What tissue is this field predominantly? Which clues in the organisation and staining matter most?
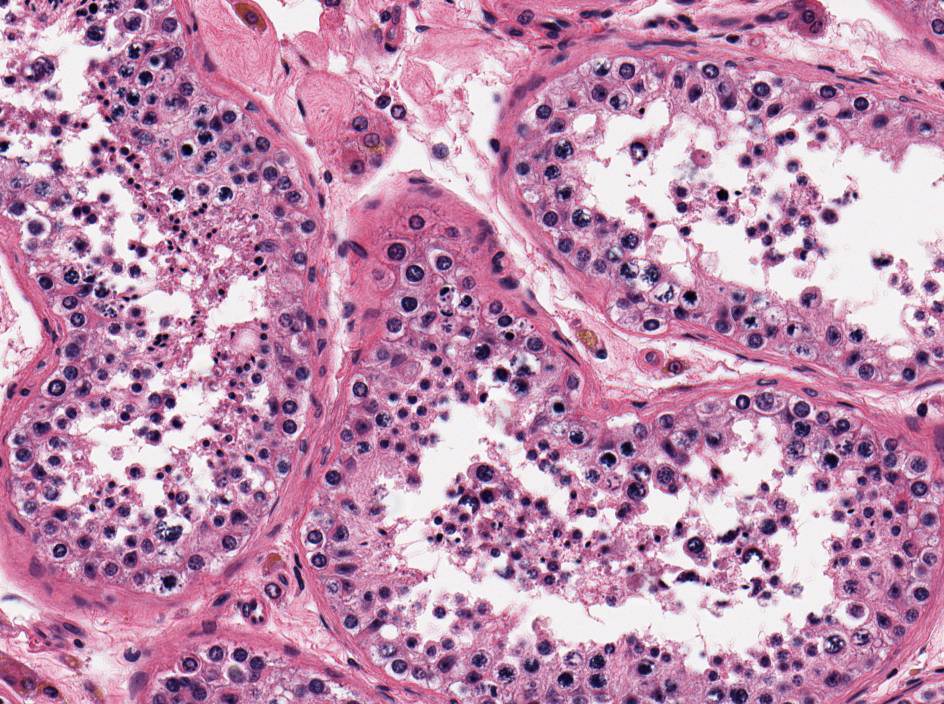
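Seminiferous tubule: several rounded profiles, cut across, fill the field between narrow strips of interstitial tissue. Each is lined by a stratified epithelium many cell layers thick, with large round spermatocyte nuclei of coarse, clumped dark chromatin in the middle layers and small, dark, round spermatid nuclei toward the lumen.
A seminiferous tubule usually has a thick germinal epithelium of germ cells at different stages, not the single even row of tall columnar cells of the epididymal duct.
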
